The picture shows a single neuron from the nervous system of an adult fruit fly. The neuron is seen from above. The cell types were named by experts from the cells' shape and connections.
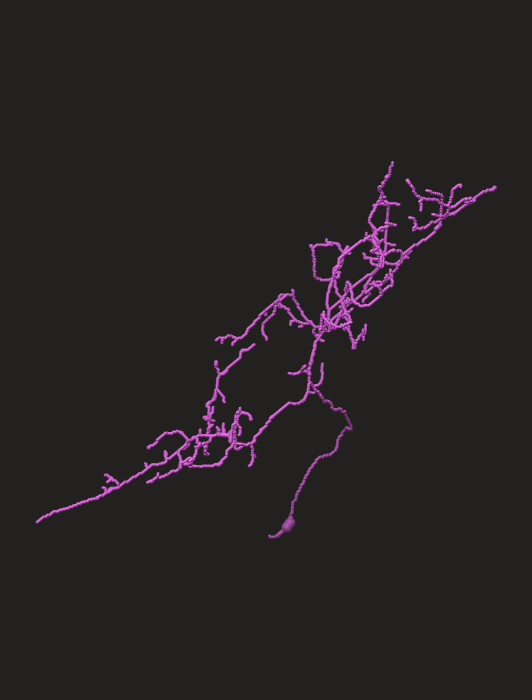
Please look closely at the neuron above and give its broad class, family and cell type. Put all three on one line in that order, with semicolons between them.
nerve-cord intrinsic neuron; hemilineage 16B; IN16B071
